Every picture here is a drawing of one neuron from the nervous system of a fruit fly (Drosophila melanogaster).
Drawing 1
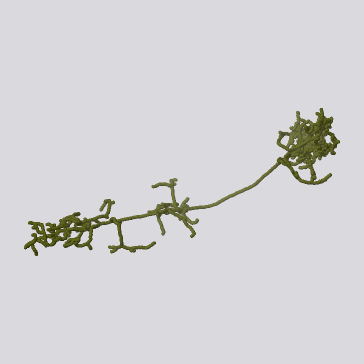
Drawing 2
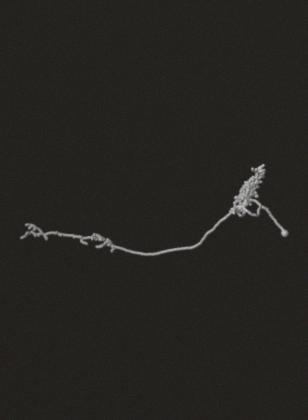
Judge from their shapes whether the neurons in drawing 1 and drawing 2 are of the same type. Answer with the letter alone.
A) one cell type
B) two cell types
B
